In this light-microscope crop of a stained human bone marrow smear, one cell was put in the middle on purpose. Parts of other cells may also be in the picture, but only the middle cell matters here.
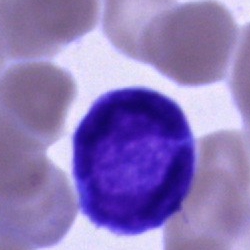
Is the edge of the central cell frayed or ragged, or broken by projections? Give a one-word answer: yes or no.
No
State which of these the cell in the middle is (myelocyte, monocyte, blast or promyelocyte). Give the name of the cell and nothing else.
blast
